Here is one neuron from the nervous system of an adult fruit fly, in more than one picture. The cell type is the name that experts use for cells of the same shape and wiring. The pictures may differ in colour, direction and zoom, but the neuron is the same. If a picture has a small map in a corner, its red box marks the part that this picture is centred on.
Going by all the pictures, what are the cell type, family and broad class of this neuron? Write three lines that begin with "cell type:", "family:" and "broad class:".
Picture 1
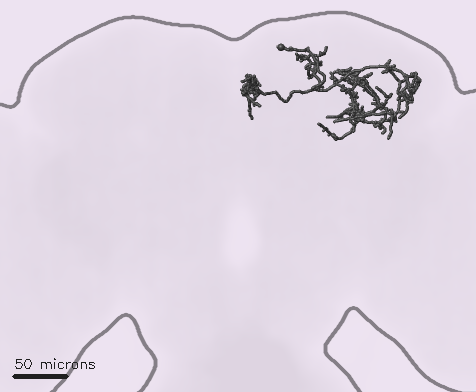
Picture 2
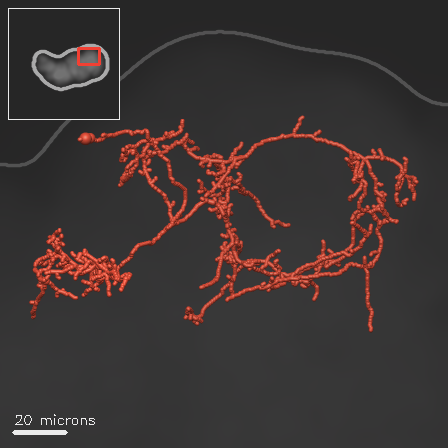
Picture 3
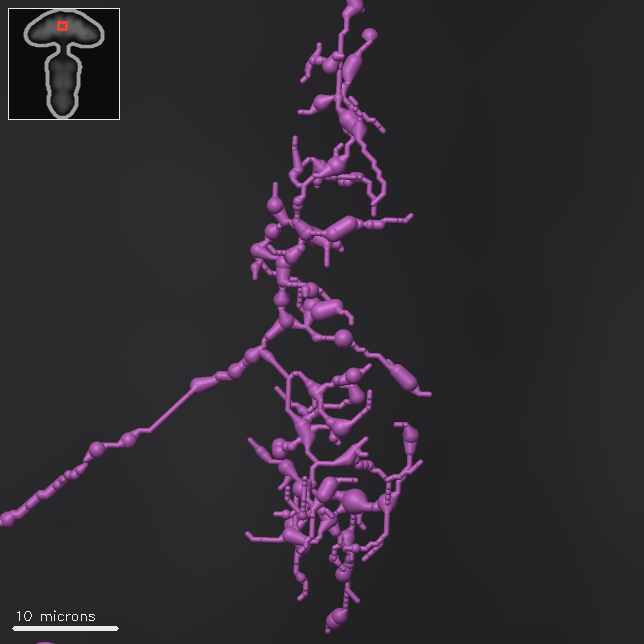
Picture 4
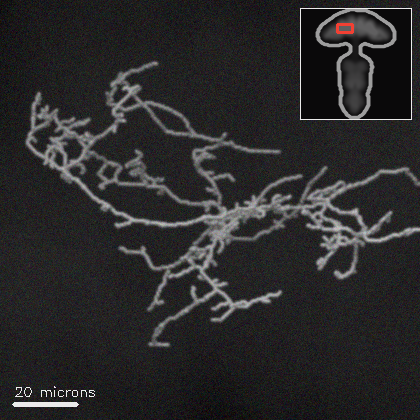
cell type: SMP444
family: hemilineage SMPp&v1_posterior
broad class: central-brain intrinsic neuron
